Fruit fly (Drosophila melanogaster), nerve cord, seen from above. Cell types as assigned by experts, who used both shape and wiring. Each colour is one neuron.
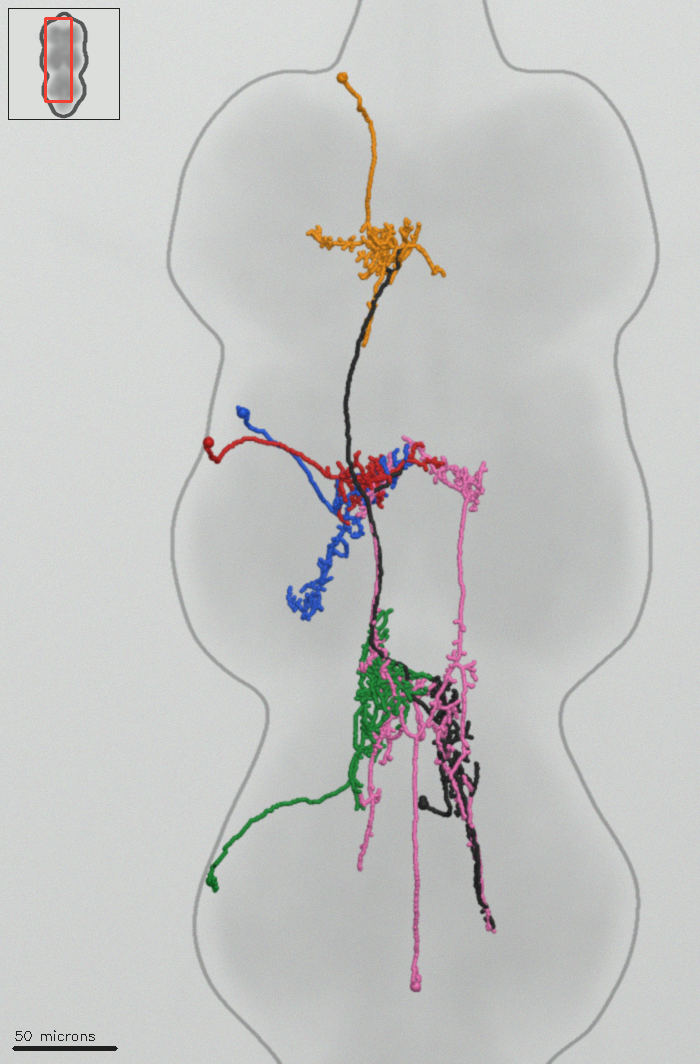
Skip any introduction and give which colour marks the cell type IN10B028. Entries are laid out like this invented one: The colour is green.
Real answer: The colour is black.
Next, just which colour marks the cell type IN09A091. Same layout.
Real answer: The colour is orange.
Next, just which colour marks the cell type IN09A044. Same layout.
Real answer: The colour is red.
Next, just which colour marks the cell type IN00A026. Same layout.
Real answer: The colour is pink.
